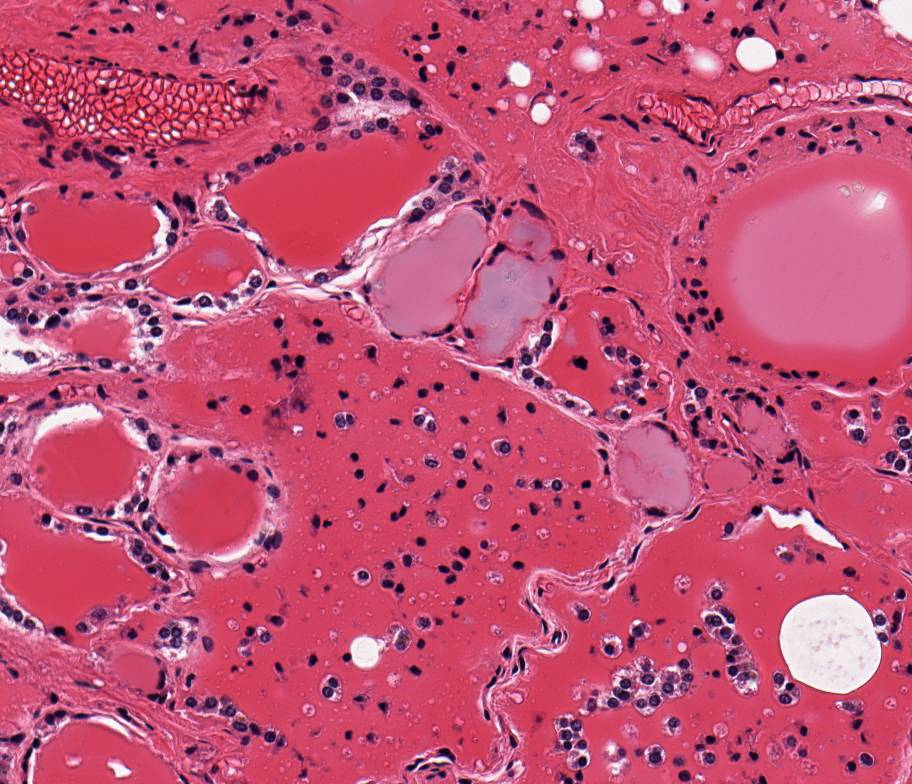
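Thyroid: follicles lined by a single layer of flattened to low cuboidal cells with small dark round nuclei. In the centre, a large pink expanse contains many scattered, separate rounded cells with dark nuclei. At top left, a vessel tightly packed with red blood cells. Sharp-edged round clear spaces lie within the pink material, the largest at lower right.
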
